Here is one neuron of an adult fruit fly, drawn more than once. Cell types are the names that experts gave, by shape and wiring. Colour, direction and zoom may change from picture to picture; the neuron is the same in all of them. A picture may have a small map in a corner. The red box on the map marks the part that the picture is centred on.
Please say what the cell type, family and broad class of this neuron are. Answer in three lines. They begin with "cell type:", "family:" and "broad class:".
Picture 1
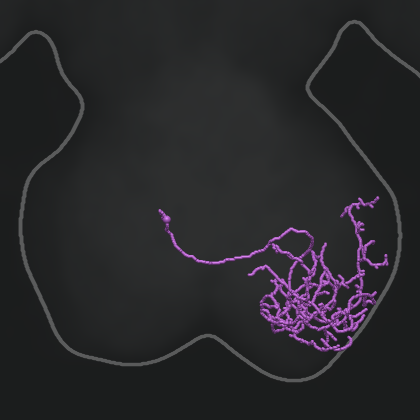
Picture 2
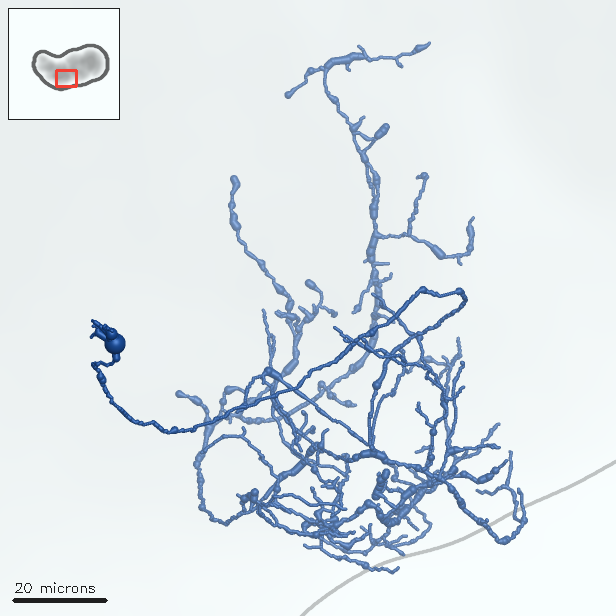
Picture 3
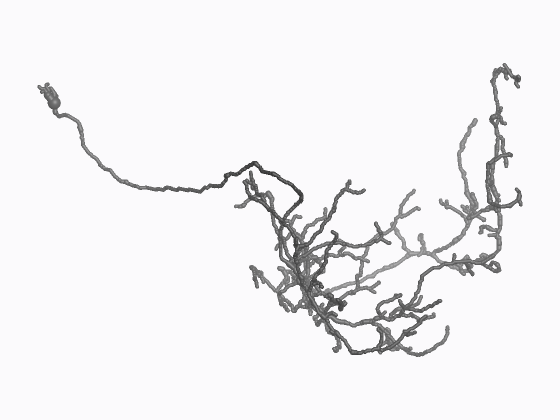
cell type: IN01A039
family: hemilineage 01A
broad class: nerve-cord intrinsic neuron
